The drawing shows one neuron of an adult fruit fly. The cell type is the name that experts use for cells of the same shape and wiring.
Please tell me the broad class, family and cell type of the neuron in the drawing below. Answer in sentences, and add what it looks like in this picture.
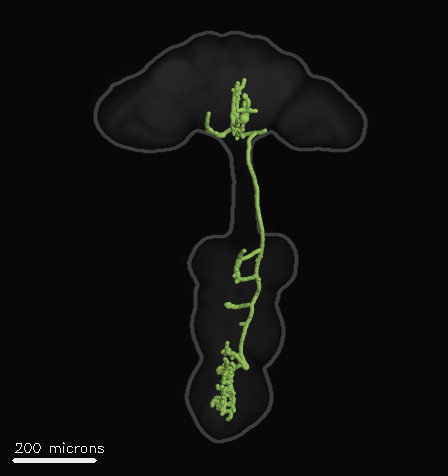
Its broad class is descending neuron. The family is DNge. The cell type is DNge172. It runs through the neck, between the brain and the nerve cord. The cell body is at the top of the picture. By the scale bar it is about 850 microns tall in this view.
